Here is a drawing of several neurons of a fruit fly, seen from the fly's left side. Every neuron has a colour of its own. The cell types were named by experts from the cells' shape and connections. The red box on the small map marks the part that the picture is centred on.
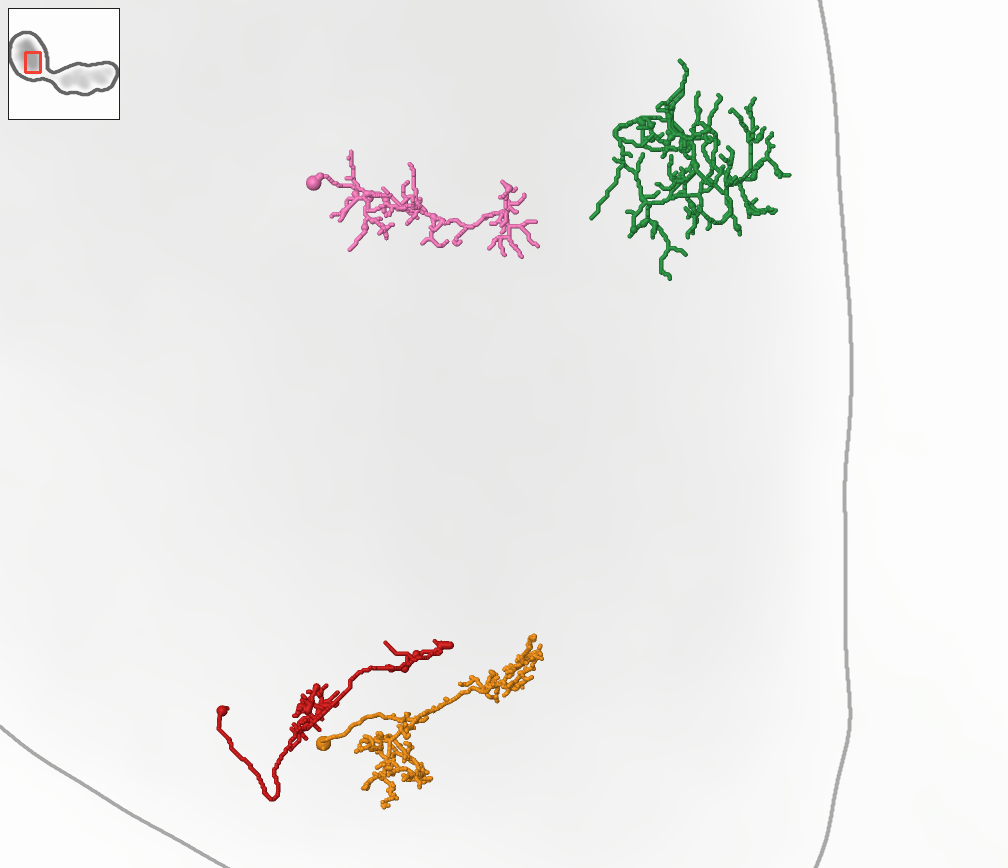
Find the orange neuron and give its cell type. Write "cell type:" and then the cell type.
cell type: Mi13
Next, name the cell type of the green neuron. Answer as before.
cell type: Mi14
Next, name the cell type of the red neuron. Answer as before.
cell type: Mi9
